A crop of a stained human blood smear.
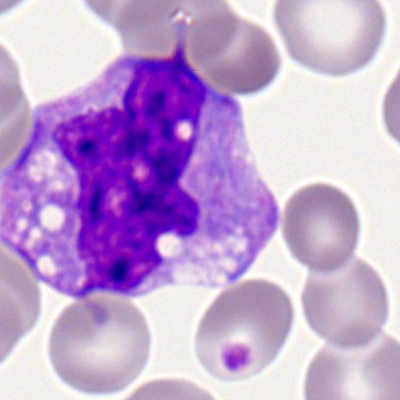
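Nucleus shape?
Broad, irregular band running top to bottom through the middle.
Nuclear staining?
Deep purple with darker clumped spots.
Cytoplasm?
Pale lilac on both sides of the nucleus, dotted with many clear round vacuoles.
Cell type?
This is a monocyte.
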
